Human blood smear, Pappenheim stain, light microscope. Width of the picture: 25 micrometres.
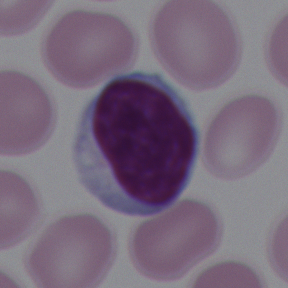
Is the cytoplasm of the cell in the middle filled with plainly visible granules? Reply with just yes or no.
No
